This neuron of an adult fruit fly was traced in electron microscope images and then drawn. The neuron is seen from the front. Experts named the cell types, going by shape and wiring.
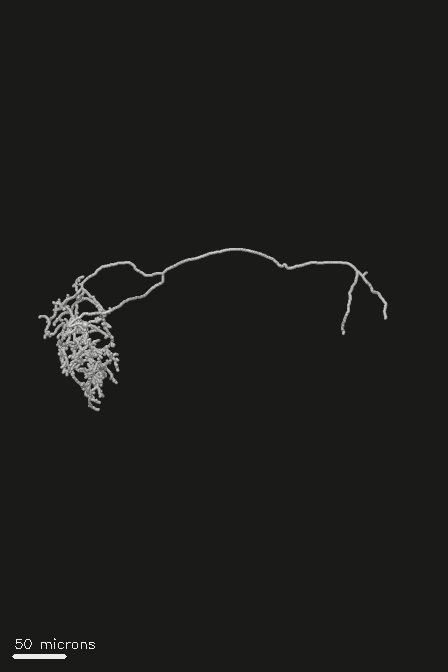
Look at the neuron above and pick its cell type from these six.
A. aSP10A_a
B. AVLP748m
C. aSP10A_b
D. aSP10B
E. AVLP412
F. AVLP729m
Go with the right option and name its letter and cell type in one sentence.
With respect to cell type, the neuron is AVLP412, option E.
